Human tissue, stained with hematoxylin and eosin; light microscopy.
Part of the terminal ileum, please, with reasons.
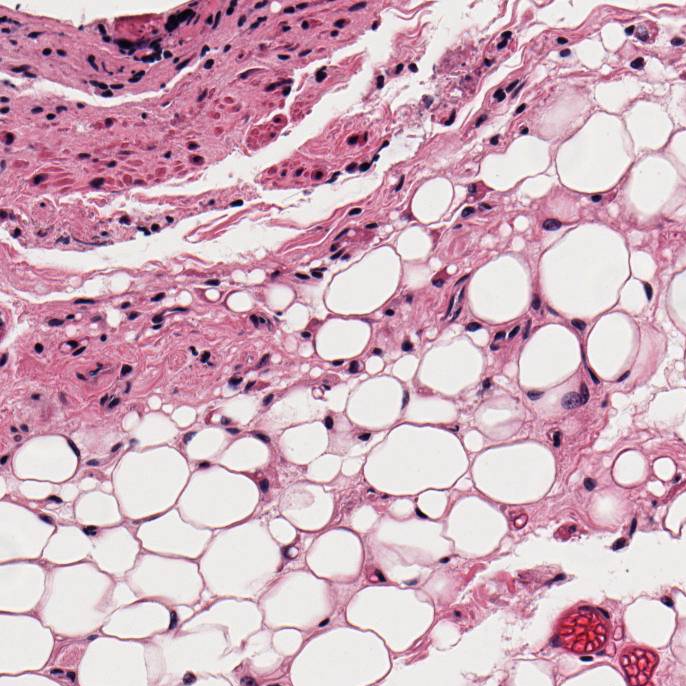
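Fat, filling the lower and right parts of the field. Adipocytes: empty, clear, rounded spaces of widely varying size, bounded by thin pink membranes. Nuclei few, flattened at the edges of the spaces.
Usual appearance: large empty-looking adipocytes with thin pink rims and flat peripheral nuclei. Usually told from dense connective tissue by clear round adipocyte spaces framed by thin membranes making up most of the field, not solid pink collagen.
Upper left: dense pink fibrous tissue. Between it and the large fat spaces: loose pink stroma with many small clear vacuoles.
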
